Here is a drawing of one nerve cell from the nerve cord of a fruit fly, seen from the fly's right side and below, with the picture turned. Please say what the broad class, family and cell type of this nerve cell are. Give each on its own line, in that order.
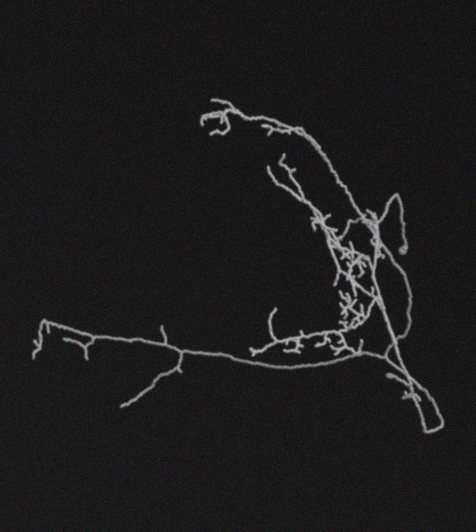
nerve-cord intrinsic neuron
hemilineage 18B
IN18B048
